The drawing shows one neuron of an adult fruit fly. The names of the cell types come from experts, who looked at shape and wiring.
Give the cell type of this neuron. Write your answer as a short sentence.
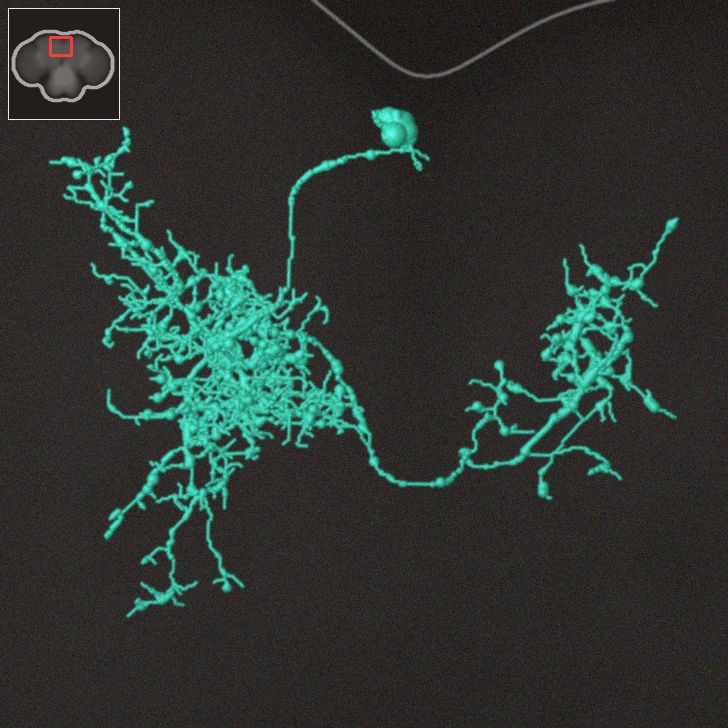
The cell type is SMP114.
